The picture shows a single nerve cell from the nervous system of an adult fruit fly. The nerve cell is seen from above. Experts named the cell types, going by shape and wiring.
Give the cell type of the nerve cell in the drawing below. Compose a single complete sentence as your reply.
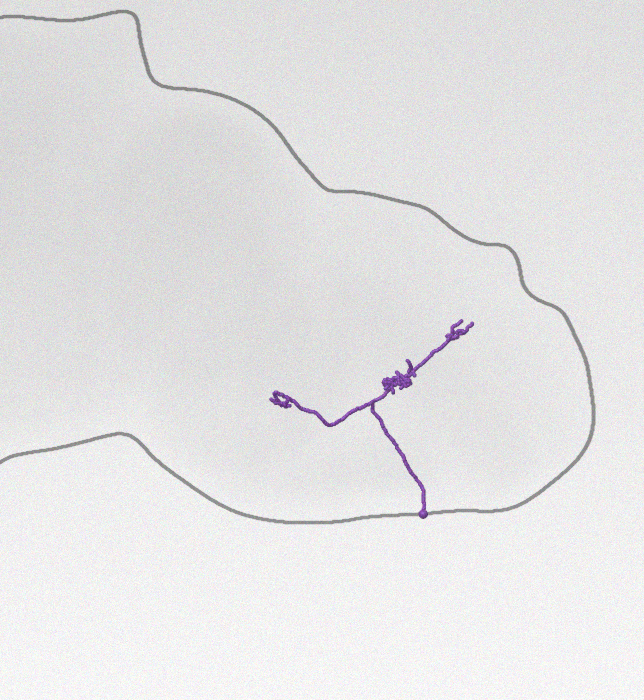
This nerve cell belongs to the cell type T2a.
